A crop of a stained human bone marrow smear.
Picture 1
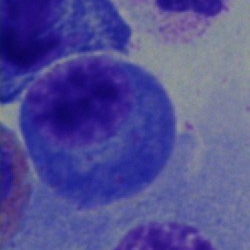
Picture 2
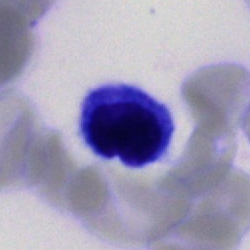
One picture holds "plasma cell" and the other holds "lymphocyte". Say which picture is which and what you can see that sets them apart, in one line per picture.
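Picture 1 shows a plasma cell: The cytoplasm is plentiful and stains deep blue.
Picture 2 shows a lymphocyte: The nucleus fills almost the whole cell, leaving only a very thin rim of cytoplasm.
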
